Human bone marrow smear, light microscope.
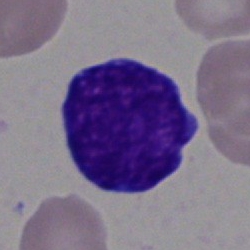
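Blast, central cell, stained human bone marrow smear. Roughly round, edge slightly uneven and bumpy. Dark purple nucleus occupying almost the whole cell. Small rounded bleb projecting from the right edge. No granules seen.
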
